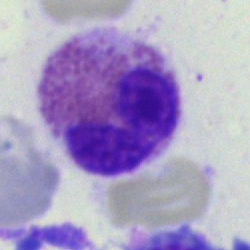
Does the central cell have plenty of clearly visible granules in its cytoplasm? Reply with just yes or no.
Yes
